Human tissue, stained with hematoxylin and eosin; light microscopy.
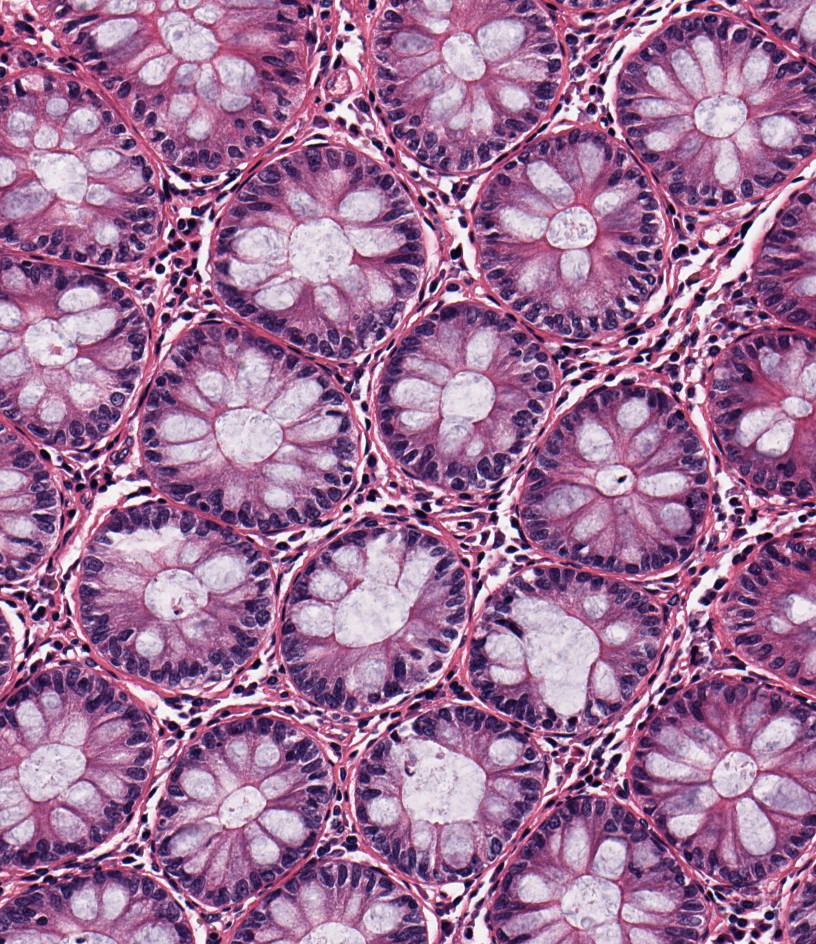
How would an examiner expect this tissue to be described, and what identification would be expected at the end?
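Pattern first: epithelial cells radiate around each gland's small central lumen, flower-like. Next, goblet cells with pale grey, clear mucin vacuoles abound in every gland. Then nuclei: small, dark, oval, in one row at the outer edge. This is sigmoid colon.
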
